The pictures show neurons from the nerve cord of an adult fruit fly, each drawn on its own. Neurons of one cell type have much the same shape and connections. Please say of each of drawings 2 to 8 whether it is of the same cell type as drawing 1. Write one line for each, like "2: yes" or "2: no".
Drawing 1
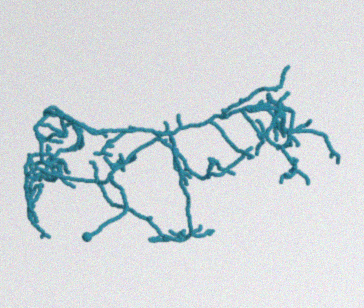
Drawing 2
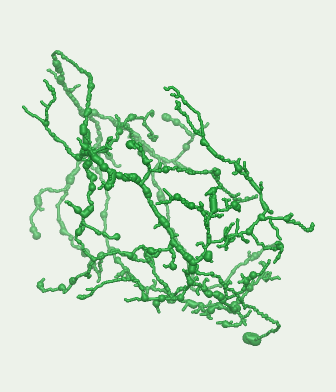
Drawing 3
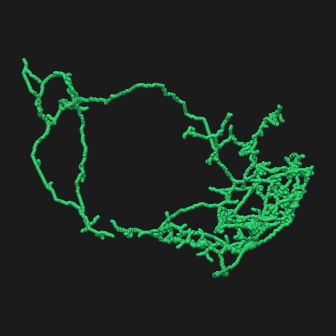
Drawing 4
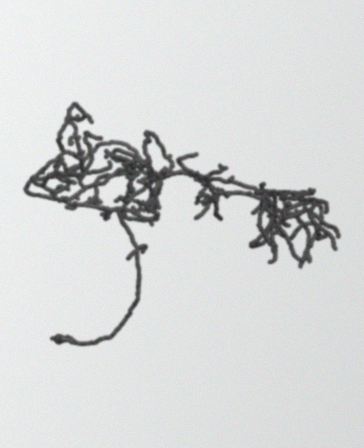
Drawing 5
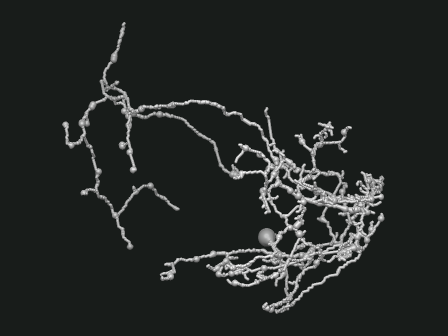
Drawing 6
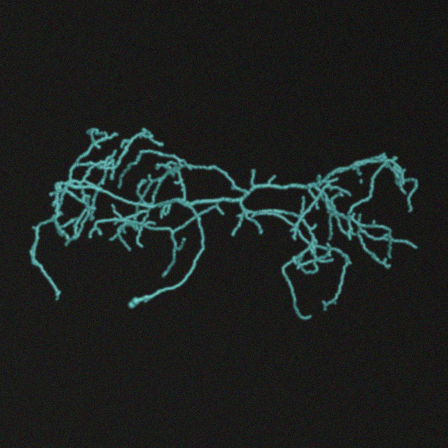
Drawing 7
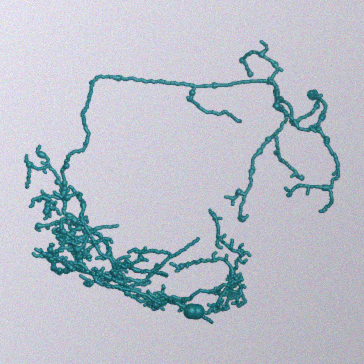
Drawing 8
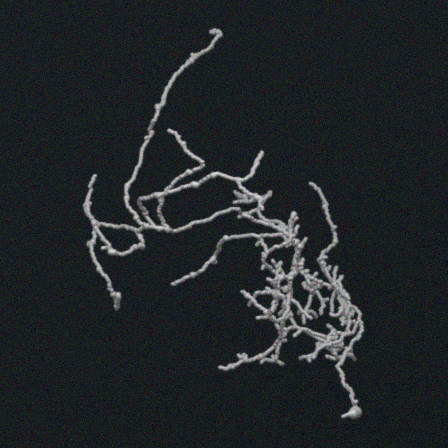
2: no
3: no
4: yes
5: no
6: yes
7: no
8: no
